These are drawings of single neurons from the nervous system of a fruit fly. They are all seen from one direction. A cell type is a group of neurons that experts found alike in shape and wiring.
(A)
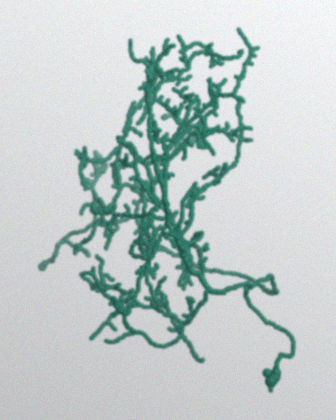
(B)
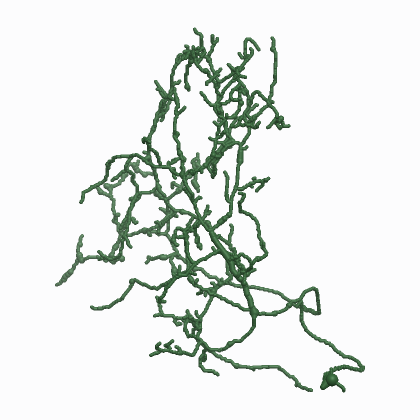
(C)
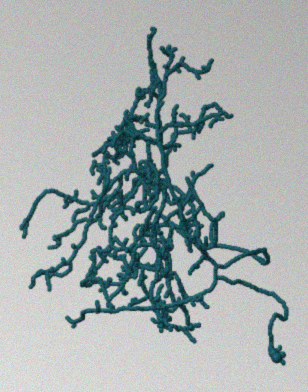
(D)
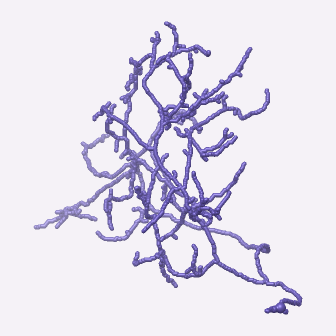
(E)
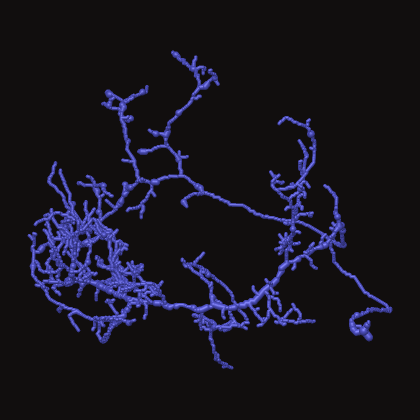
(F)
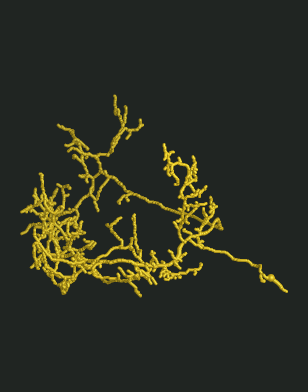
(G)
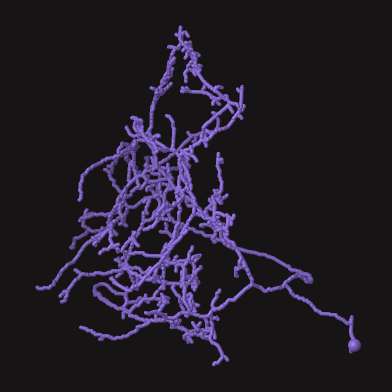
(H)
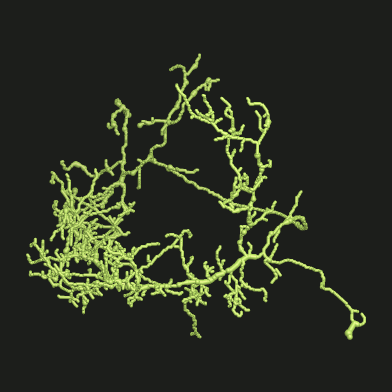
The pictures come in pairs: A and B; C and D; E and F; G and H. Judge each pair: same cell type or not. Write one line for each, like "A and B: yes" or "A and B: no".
A and B: yes
C and D: no
E and F: yes
G and H: no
